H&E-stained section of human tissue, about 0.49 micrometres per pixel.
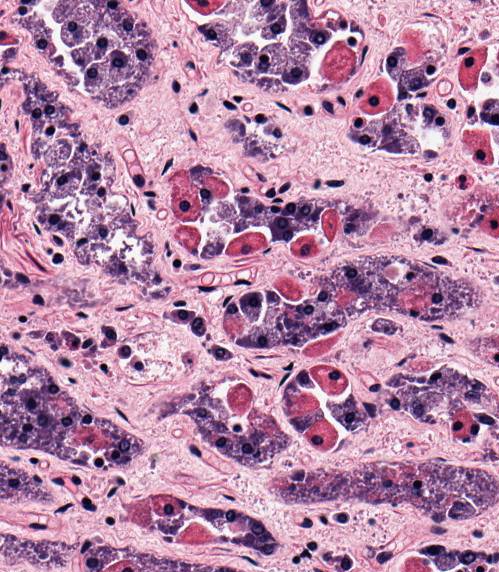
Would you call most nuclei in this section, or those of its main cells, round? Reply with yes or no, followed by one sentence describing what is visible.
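Yes. The nuclei are mostly single, round and darkly stained.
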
